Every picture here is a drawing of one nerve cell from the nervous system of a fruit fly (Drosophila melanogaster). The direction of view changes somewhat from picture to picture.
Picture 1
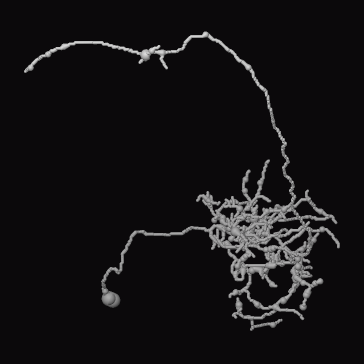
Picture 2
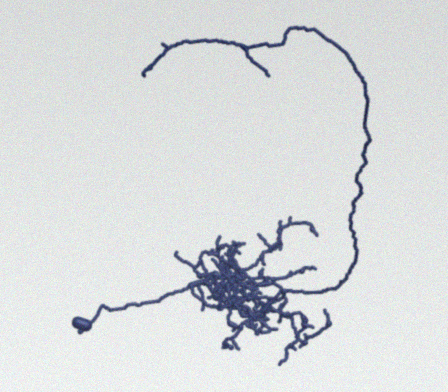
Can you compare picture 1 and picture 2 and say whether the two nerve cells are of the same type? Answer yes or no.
yes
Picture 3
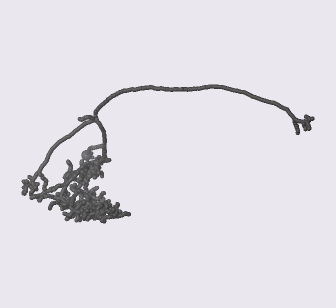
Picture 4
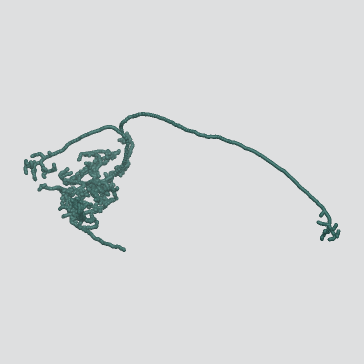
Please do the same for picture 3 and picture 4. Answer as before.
yes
